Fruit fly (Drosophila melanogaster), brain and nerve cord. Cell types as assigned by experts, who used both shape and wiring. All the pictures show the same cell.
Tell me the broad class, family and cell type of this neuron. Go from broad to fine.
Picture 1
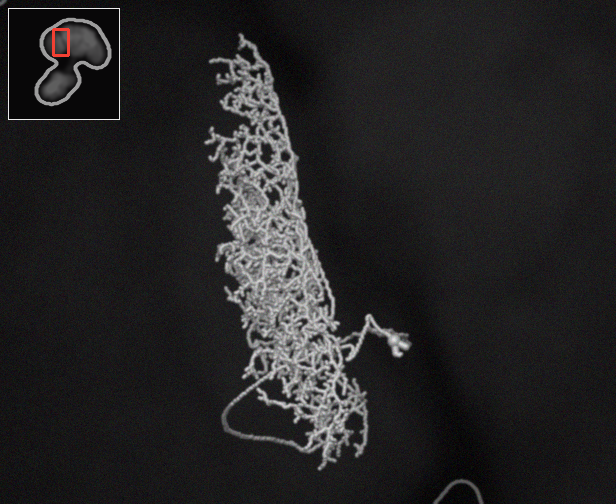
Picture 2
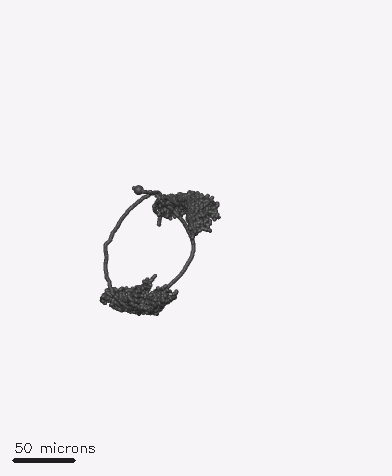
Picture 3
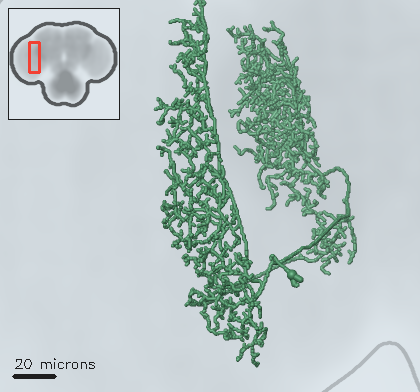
optic-lobe intrinsic neuron; MeLo; MeLo8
